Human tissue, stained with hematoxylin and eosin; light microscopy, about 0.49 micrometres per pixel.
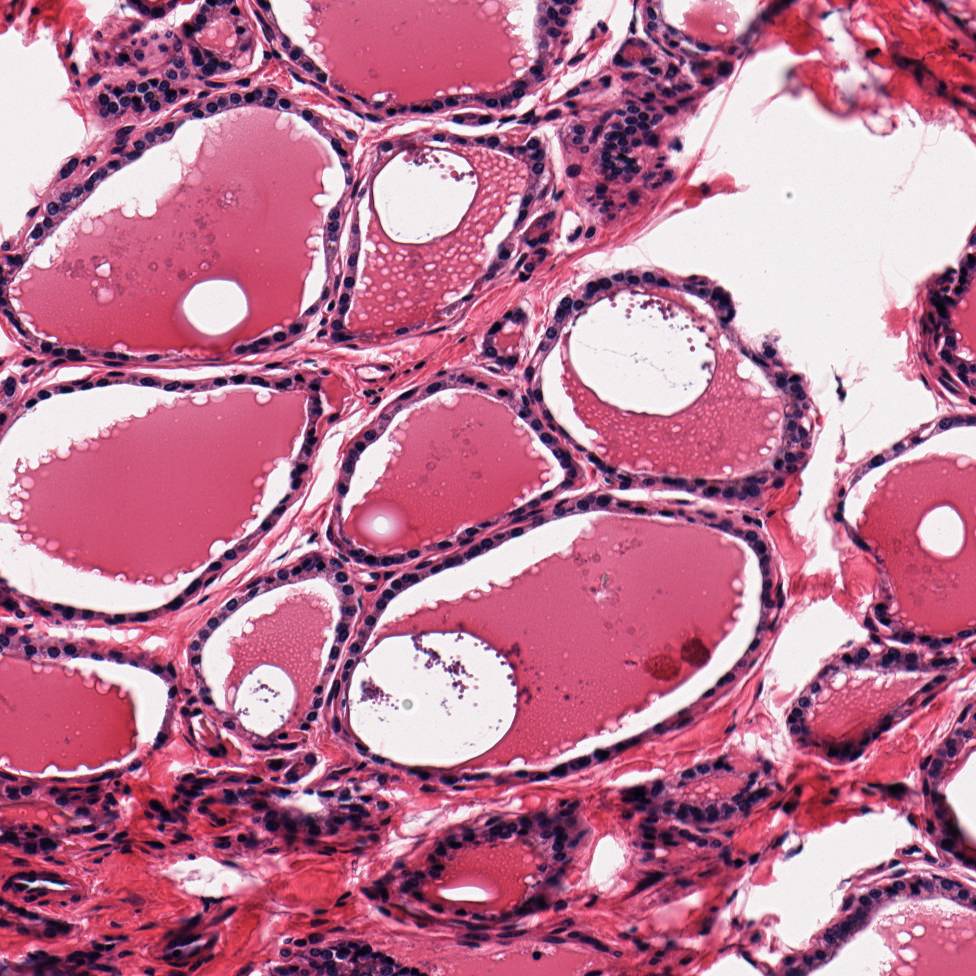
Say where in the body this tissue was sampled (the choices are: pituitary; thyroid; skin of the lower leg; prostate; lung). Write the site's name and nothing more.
thyroid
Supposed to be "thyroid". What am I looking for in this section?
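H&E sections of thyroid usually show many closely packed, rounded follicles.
So does this field: closed, rounded to oval follicles of varying size, separated by thin partitions.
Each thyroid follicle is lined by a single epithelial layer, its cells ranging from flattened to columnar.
Here it is flattened to low cuboidal, with small dark round nuclei. Many small clear round vacuoles line the pink luminal material where it faces the lining cells. At the lower edge, follicles are smaller, more crowded and more cellular, with less luminal material.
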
